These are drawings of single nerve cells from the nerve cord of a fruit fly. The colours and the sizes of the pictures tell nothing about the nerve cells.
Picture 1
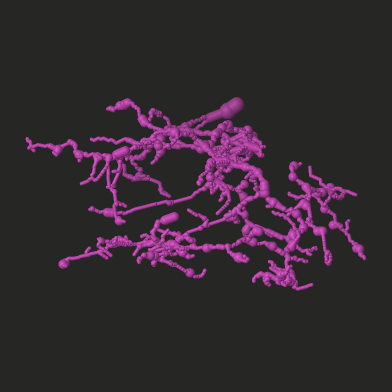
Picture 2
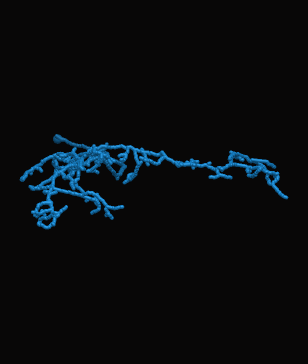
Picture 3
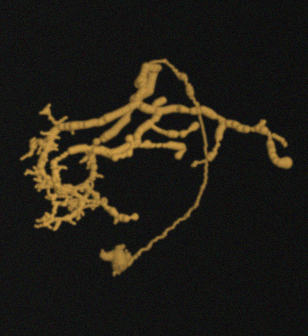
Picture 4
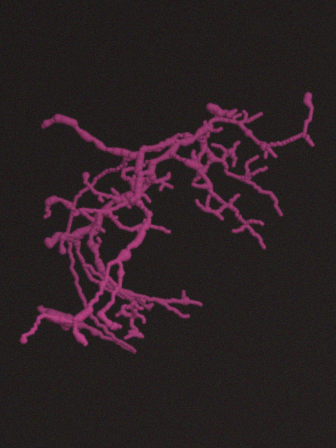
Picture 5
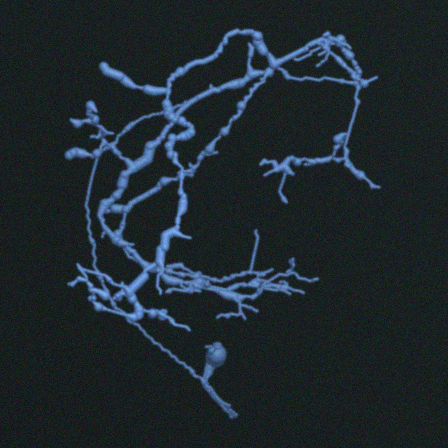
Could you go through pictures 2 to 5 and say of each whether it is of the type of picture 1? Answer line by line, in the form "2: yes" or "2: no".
2: yes
3: no
4: no
5: no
